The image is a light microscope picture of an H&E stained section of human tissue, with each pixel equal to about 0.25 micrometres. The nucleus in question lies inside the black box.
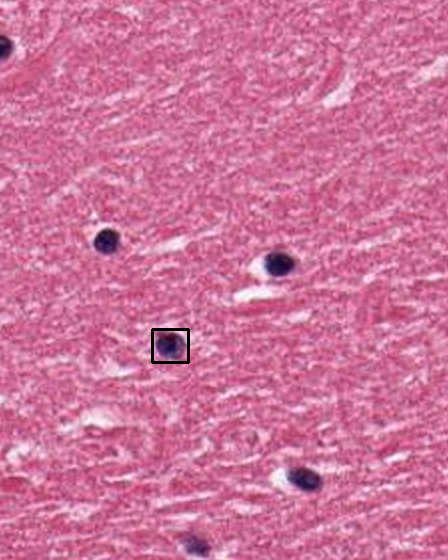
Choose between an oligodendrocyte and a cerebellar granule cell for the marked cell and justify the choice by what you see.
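Oligodendrocyte. The nucleus is small and round, and stained a dense, fairly even dark purple. It is about the same size as the other scattered dark nuclei in the field, or slightly smaller. No distinct body of pink cytoplasm can be made out around it; at most a thin pale rim surrounds the nucleus. It lies on its own, not in a group, among pink, finely streaked fibres that run obliquely across the field.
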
